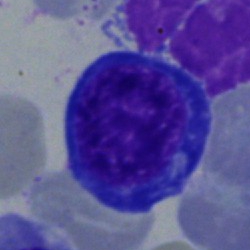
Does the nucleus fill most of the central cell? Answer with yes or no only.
Yes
